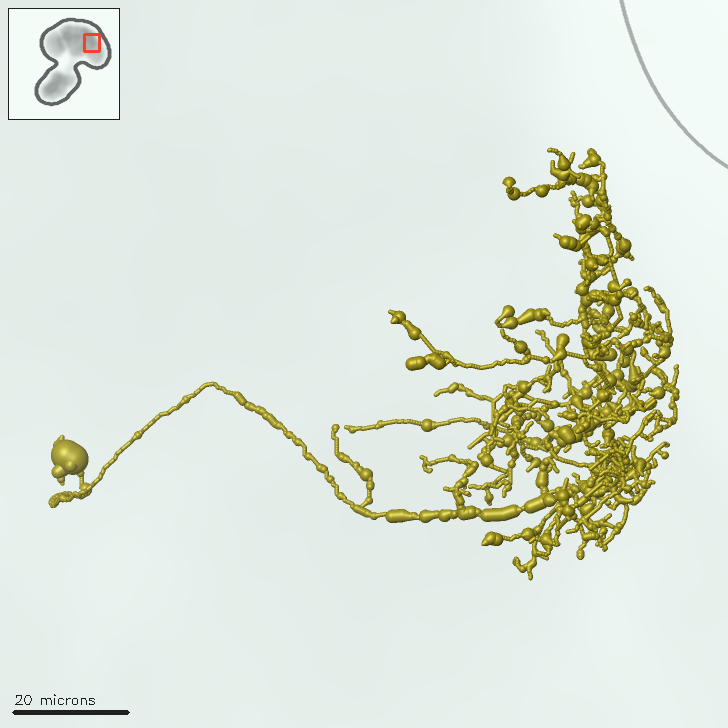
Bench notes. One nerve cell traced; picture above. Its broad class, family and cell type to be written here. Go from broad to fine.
central-brain intrinsic neuron; hemilineage VLPp&l1_anterior; AVLP465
